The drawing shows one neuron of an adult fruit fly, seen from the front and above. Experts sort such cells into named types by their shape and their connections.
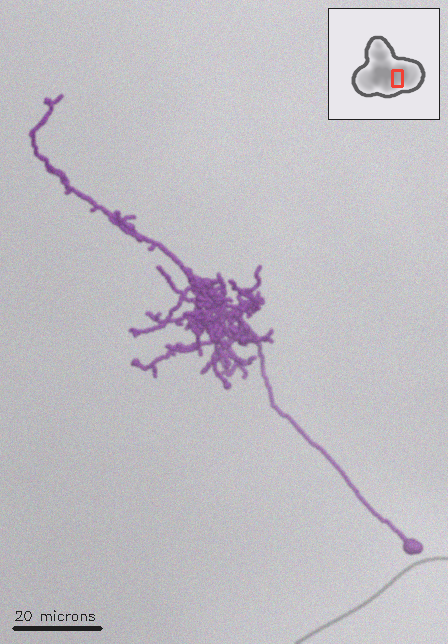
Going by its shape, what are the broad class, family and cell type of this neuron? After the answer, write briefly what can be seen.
It is a central-brain intrinsic neuron. The family is hemilineage LALa1_anterior. Its cell type is LAL050. Its cell body lies at the lower right of the picture. By the scale bar it is about 100 microns tall in this view. The picture shows dozens of branch ends.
